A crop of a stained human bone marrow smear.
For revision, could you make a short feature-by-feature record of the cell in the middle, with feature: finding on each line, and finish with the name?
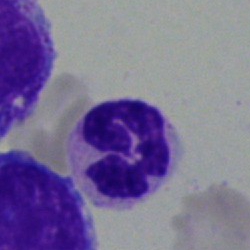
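Outline: round and smooth.
Chromatin: dark purple and coarsely condensed.
Nucleoli: none visible in the nucleus.
Cytoplasm: a pale pinkish-lilac rim, widest on the left side of the cell.
Name: segmented neutrophil.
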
